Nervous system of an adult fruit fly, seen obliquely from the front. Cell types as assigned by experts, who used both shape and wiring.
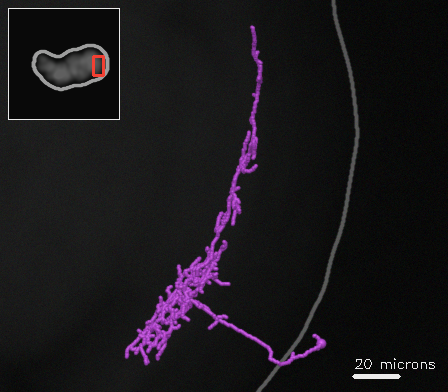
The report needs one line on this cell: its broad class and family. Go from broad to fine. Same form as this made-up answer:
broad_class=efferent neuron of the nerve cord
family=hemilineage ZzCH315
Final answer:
broad_class=optic-lobe intrinsic neuron
family=Cm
